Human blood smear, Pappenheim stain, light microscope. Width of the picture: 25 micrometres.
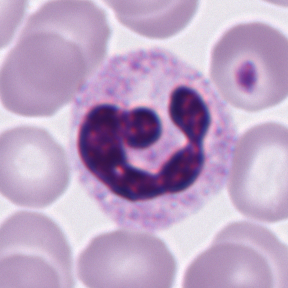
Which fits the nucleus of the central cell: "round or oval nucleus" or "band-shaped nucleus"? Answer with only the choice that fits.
Band-shaped nucleus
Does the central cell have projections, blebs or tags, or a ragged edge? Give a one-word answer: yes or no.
No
